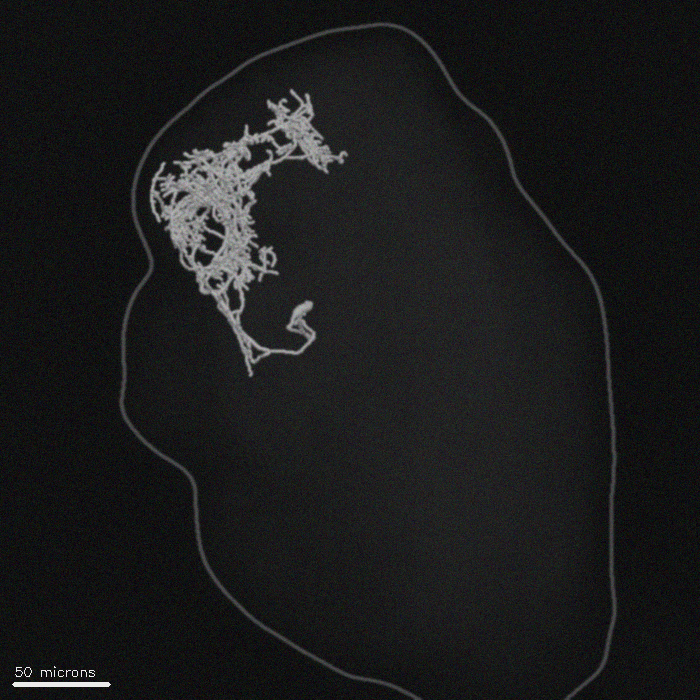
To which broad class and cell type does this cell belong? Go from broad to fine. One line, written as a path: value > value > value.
central-brain intrinsic neuron > CRE048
